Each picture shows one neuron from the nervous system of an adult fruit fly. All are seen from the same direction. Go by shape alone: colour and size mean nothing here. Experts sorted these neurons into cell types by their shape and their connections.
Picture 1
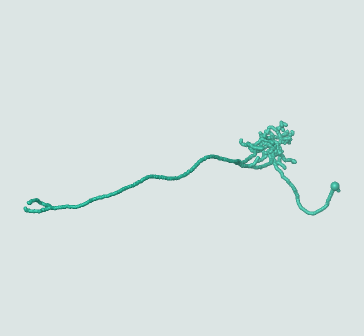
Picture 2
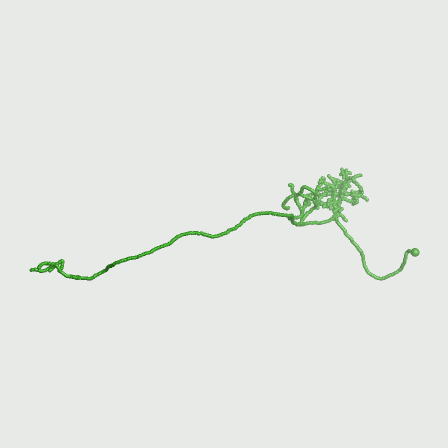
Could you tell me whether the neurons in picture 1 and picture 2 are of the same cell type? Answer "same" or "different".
same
